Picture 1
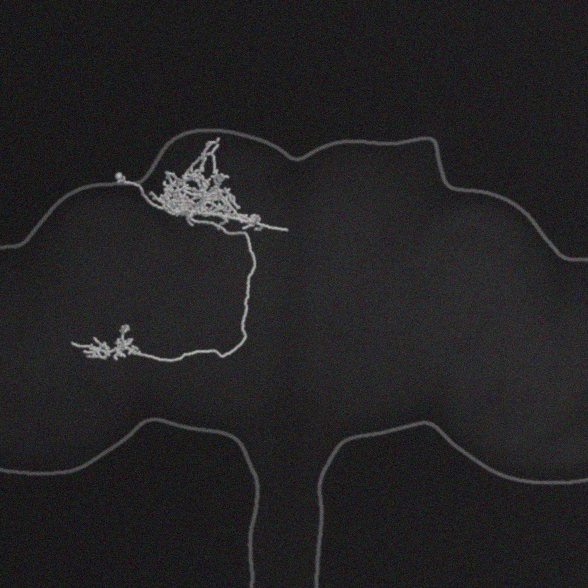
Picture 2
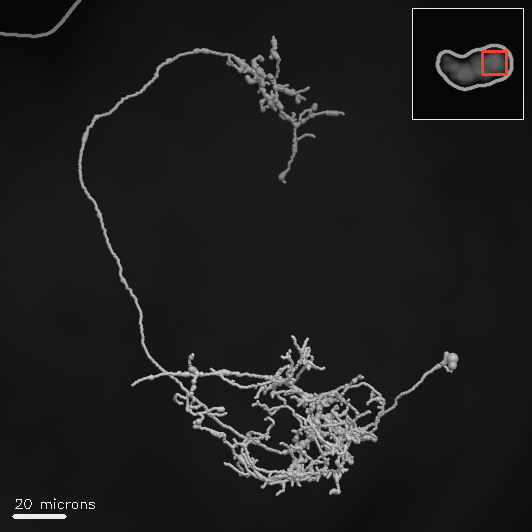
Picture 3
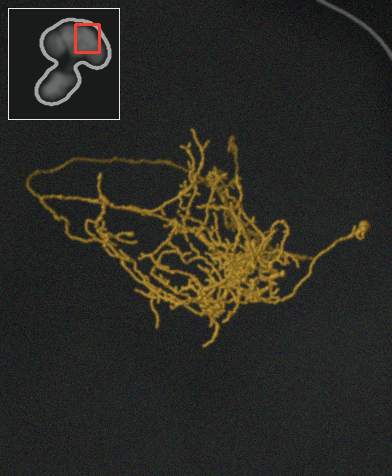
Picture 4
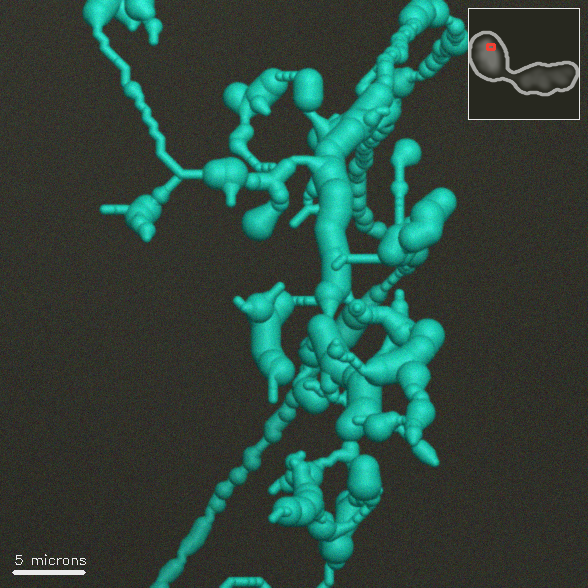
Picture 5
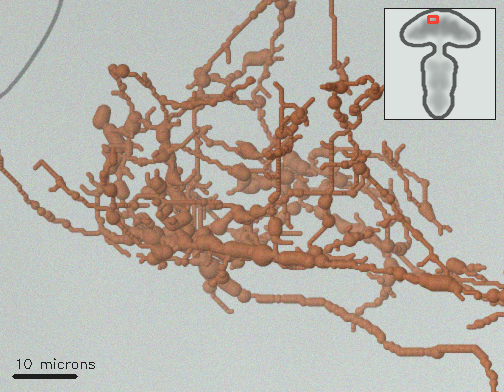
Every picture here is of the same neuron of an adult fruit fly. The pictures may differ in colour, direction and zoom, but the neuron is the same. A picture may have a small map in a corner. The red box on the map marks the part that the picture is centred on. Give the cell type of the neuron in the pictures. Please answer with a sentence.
The cell type is M_l2PNm15.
